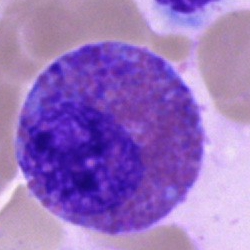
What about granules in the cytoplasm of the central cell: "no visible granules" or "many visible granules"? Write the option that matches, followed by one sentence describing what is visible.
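Many visible granules. Numerous reddish-purple granules are scattered through the cytoplasm.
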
